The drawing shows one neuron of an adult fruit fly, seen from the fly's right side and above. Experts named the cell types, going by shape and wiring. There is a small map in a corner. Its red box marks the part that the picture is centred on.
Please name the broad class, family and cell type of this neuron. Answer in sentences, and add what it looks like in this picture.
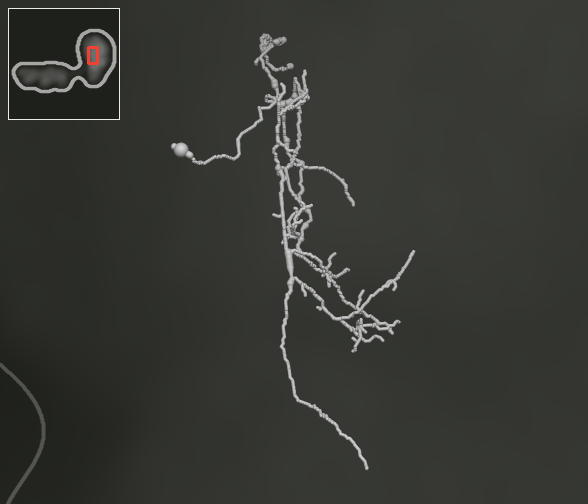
Its broad class is central-brain intrinsic neuron. Its family is hemilineage PSp3. Its cell type is CB3866. Dozens of branch ends can be seen. In this view it is taller than it is wide.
